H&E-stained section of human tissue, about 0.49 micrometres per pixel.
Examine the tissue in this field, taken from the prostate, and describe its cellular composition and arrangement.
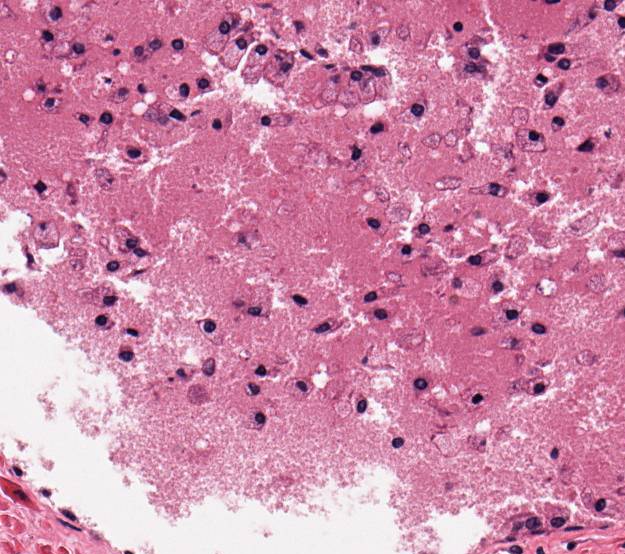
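Most of this field, you'll notice, is a finely granular, fibrillary pink matrix with loosely scattered cells. Small, round, dark, evenly hyperchromatic nuclei are dotted singly throughout, some inside a narrow clear halo. The cells form no glands, tubules or other organized units.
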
